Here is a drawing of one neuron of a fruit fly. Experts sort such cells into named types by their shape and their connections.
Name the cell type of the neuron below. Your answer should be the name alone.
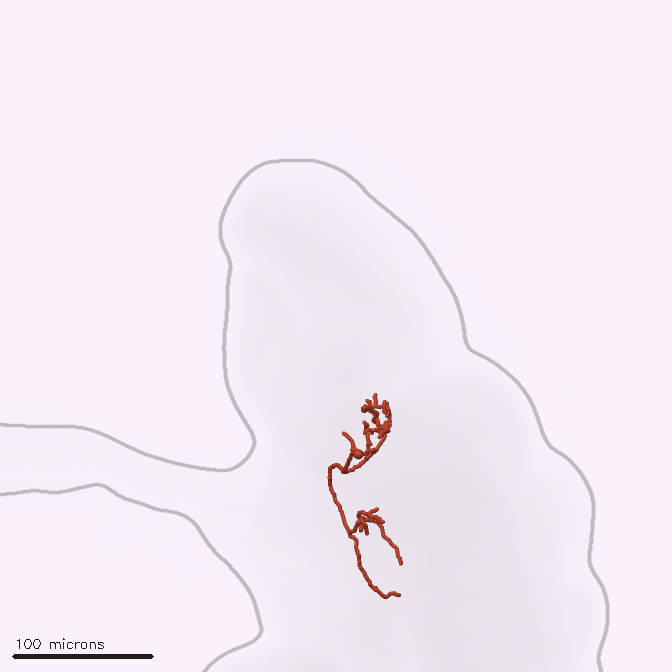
LoVP8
